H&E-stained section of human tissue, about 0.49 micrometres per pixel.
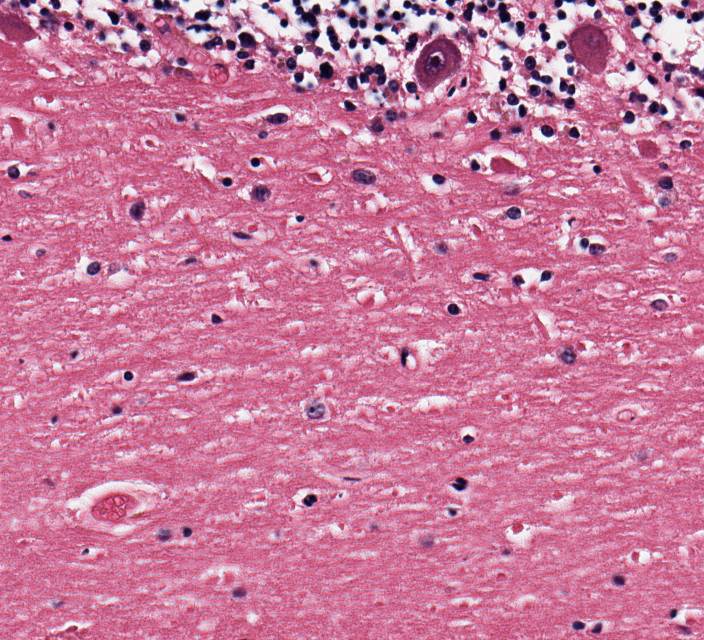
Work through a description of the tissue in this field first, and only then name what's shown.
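Top edge: dense band of small, round, dark-staining nuclei. Among these small dark nuclei at the top: large neurons with abundant pink cytoplasm. In the pink tissue: many scattered nuclei small, round and dark, each in a clear halo. Fibrillary tissue streams roughly horizontally across the field. Tissue: cerebellum.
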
